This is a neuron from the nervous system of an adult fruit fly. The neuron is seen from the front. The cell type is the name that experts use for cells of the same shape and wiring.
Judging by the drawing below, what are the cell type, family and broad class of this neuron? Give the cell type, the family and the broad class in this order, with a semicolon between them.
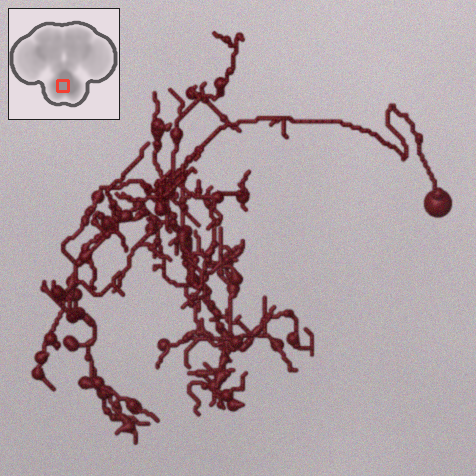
IN12B073; hemilineage 12B; nerve-cord intrinsic neuron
